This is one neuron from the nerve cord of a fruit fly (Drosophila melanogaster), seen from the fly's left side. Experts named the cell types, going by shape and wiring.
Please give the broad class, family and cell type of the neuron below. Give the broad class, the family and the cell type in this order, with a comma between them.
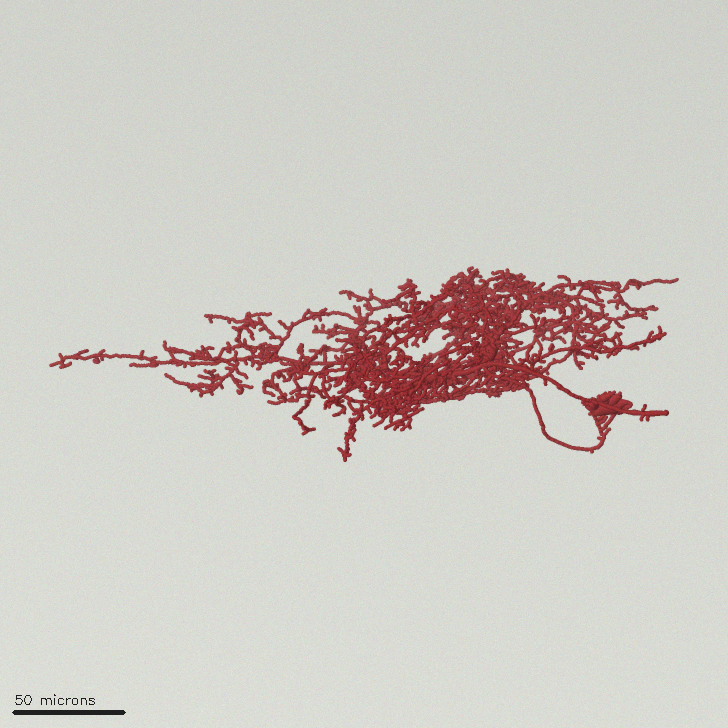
motor neuron of the nerve cord, hemilineage 03B, hg4 MN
